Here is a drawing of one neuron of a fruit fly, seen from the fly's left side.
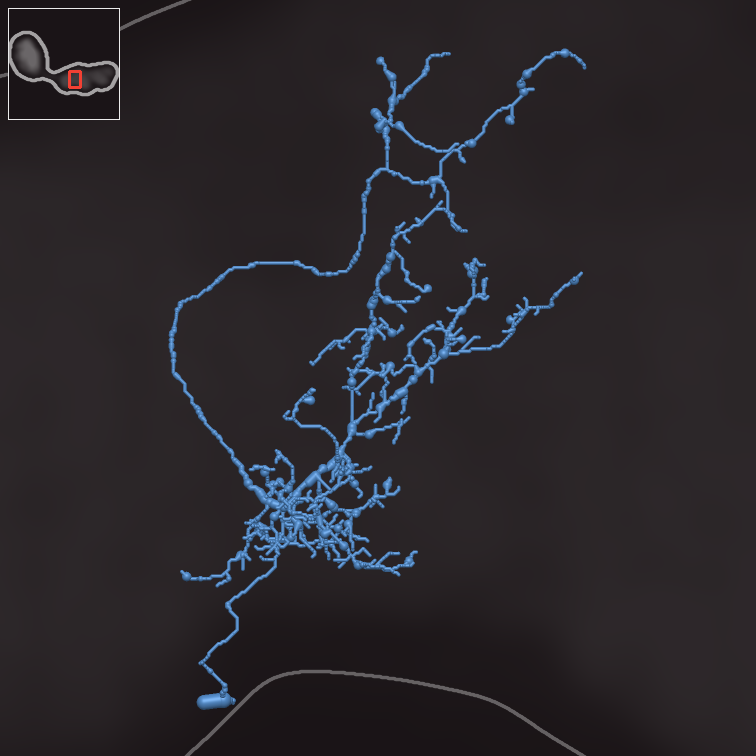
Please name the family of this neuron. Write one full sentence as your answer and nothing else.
In family hemilineage 06B, this neuron is included.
